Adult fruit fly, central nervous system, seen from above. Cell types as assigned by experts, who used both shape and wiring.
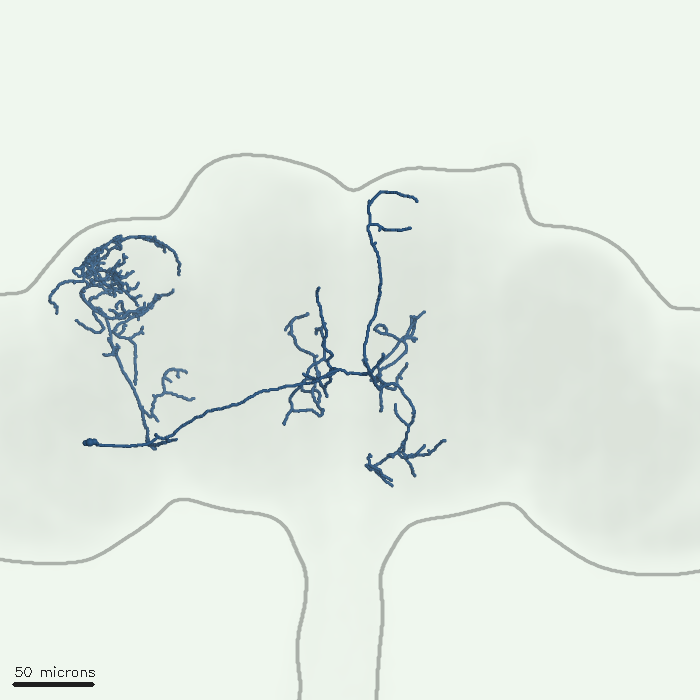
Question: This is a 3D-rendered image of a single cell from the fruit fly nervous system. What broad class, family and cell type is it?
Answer: central-brain intrinsic neuron; hemilineage LHp2; AVLP470_a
